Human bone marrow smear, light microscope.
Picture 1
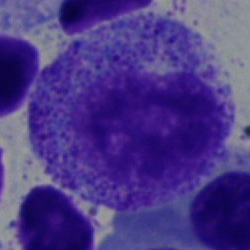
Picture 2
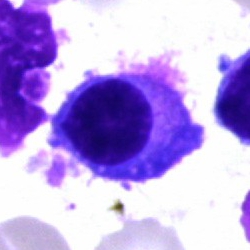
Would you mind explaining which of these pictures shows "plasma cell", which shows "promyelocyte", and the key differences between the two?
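Let's take them in turn: picture 1 is a promyelocyte, and picture 2 is a plasma cell. Start with the granules, where they differ most plainly: in picture 1 the cytoplasm is packed with numerous purple granules, and more of them lie scattered over the nucleus.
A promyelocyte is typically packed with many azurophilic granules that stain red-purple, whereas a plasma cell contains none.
Now picture 2: no distinct granules appear in its cytoplasm. That cytoplasm is deep blue and forms its widest band on the right side of the nucleus, with a paler area just to the right of the nucleus. The shapes differ too, as the promyelocyte is roughly round, while the plasma cell is oval, wider from side to side than from top to bottom. The plasma cell's chromatin is dark purple and densely, evenly stained.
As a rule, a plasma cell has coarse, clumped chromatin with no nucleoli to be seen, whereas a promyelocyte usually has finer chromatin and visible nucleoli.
At the edges of picture 1 lie several darkly stained nucleated cells, and a lighter purple, lumpy cell sits to the left of the plasma cell.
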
